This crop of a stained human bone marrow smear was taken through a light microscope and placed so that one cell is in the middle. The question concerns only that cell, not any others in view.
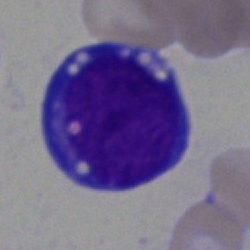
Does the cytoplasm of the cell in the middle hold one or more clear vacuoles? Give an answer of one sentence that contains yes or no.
Yes, the cell has a cytoplasm containing one or more clear vacuoles.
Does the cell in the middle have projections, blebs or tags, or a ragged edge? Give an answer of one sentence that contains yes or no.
No, the outline of the cell is not ragged or frayed; it is smooth.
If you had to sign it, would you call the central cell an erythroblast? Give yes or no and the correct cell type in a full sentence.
No, the central cell qualifies as a blast rather than as an erythroblast.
